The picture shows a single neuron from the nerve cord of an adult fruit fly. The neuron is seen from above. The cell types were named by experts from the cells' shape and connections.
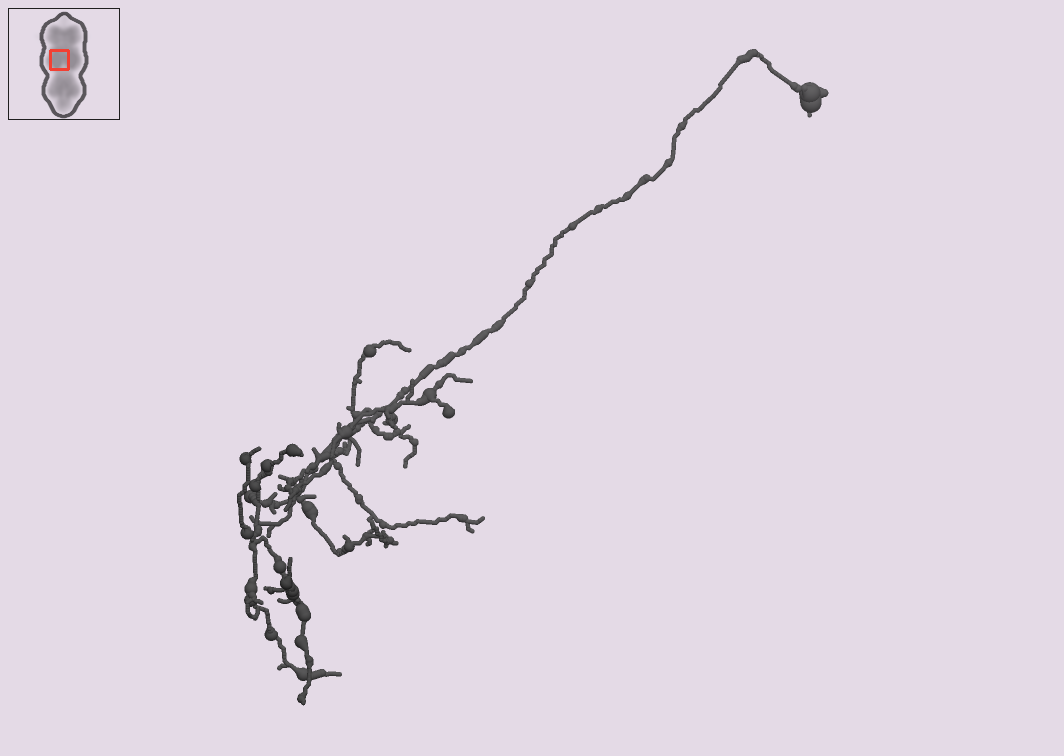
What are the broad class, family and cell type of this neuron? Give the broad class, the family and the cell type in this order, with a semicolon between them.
nerve-cord intrinsic neuron; hemilineage 13B; IN13B102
